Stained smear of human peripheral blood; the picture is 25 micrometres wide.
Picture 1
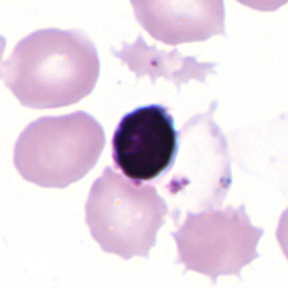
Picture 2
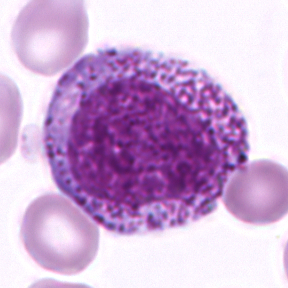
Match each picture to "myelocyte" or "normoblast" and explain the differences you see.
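Picture 1's your normoblast, and picture 2's the myelocyte. The normoblast is a smooth oval, and it's actually smaller than the red cells around it. Nearly all of it is nucleus, with little or no cytoplasm to see. Its chromatin is dense and very dark purple all through, with no nucleoli and no granules around the nucleus.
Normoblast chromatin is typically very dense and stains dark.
The myelocyte is bigger, about 17 micrometres across, and it's also a smooth oval with no surface projections. Its chromatin is clumped into darker patches with lighter gaps between them, rather than dense throughout like the normoblast's. And where the normoblast shows no granules, the myelocyte has many dark purple ones scattered through a pale lilac-grey cytoplasm. There's also a red cell touching its right edge.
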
